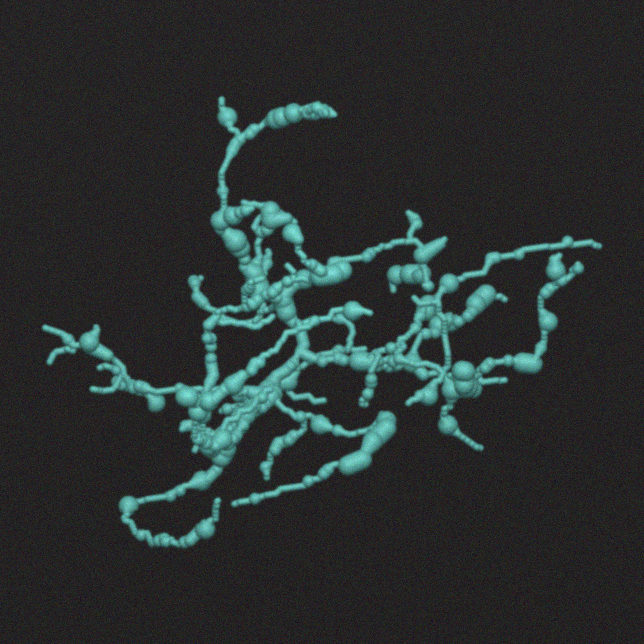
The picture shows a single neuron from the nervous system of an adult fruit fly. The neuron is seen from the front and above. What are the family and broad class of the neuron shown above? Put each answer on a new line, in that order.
hemilineage 01B
nerve-cord intrinsic neuron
